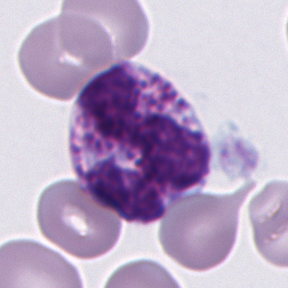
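Basophil, the nucleated cell at the centre of this stained blood smear. Its outline looks roughly round to oval, and smooth as far as I can tell. Coarse dark purple granules seem scattered right through it, lying over the nucleus and blurring its border. I can't make out any nucleoli in the nucleus.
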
